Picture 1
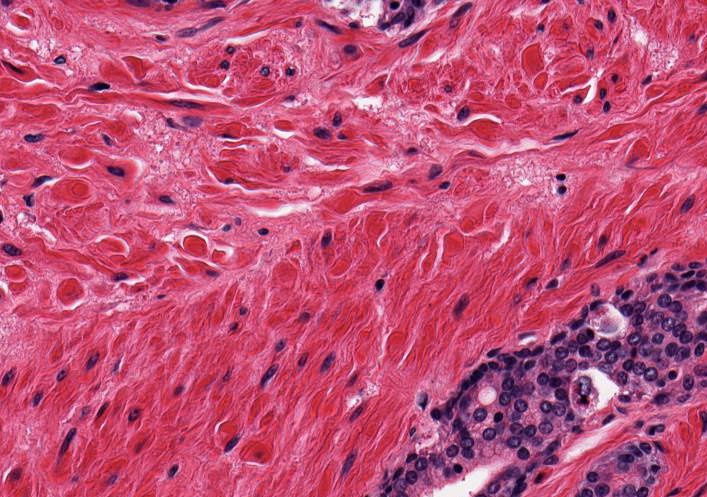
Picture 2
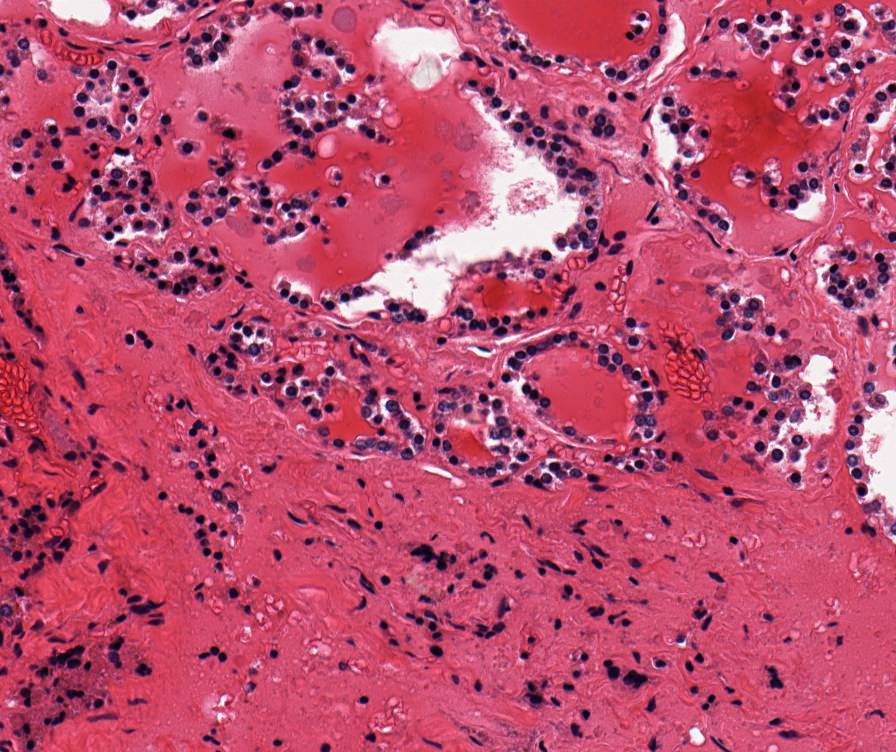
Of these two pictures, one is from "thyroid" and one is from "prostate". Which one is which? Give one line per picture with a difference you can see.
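Picture 1 is from the prostate. The stromal nuclei are mostly elongated and dark, lying singly and well spaced.
Picture 2 is from the thyroid. The units are lined by small cells with round, dark nuclei.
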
